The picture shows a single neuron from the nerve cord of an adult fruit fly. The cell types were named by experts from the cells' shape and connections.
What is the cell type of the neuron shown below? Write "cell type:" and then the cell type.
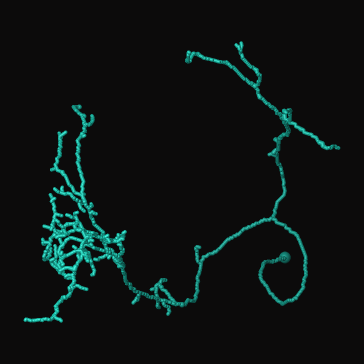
cell type: IN03A094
